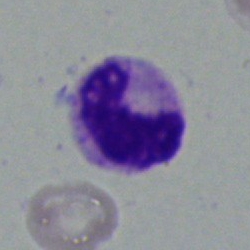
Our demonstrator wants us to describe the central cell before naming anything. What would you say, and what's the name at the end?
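Start with the outline: it is roughly round. Now follow the nucleus, which is indented and curves around a pale area on its upper right side. Its chromatin stains dark purple and looks dense. Around it, the cytoplasm is pale lilac. This is a band neutrophil.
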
